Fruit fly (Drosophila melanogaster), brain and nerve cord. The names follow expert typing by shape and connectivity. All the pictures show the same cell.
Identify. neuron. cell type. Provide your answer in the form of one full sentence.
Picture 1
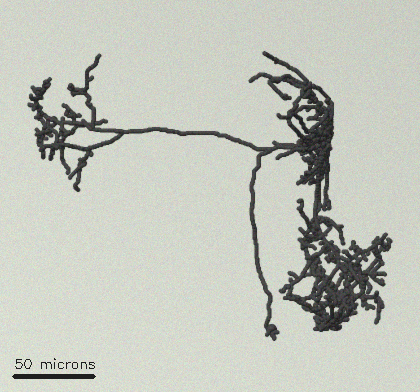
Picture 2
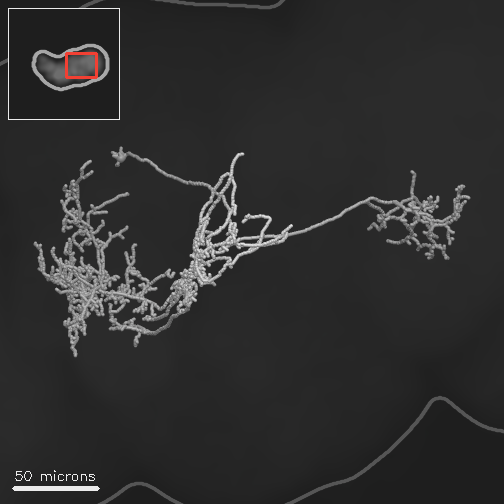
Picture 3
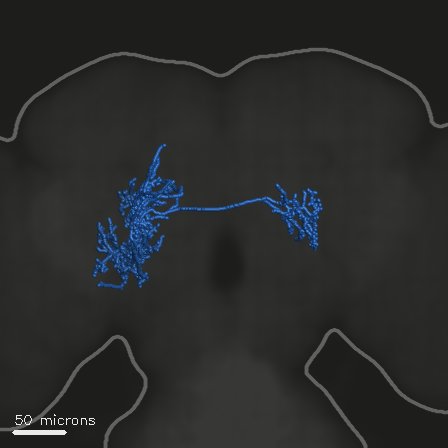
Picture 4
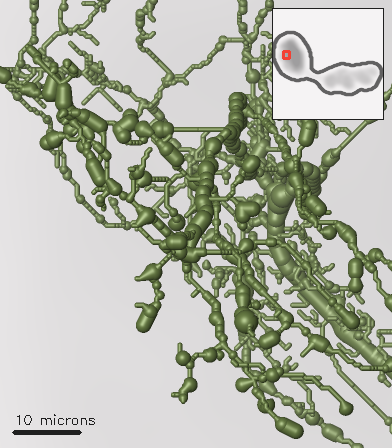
This neuron is an instance of the cell type LAL157.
